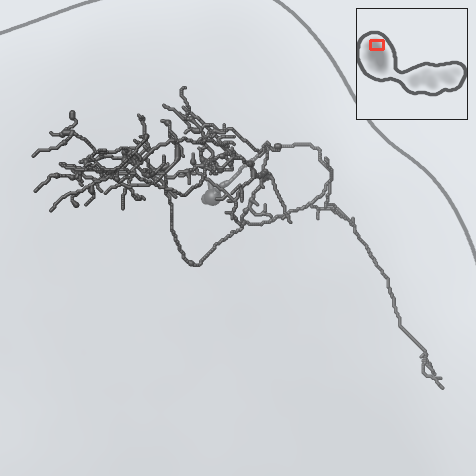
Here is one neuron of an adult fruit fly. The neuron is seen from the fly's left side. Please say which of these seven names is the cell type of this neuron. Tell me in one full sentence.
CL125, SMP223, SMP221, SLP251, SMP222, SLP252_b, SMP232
To the cell type SMP222 belongs this neuron.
